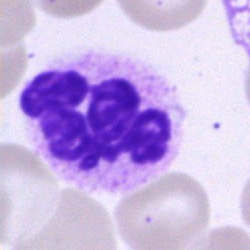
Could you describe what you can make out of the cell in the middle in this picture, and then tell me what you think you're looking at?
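The nuclear lobes hold dense, dark purple chromatin, and no nucleoli are visible in them. Fine lilac granules lie scattered through the cytoplasm, which contains no vacuoles. This cell is a segmented neutrophil.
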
